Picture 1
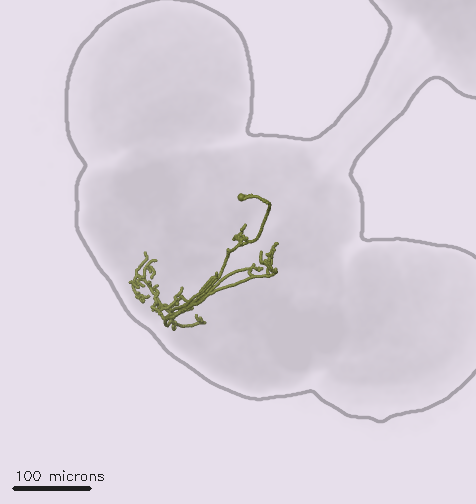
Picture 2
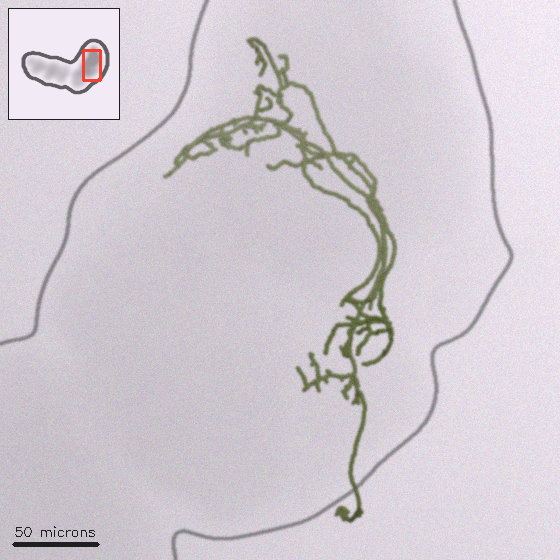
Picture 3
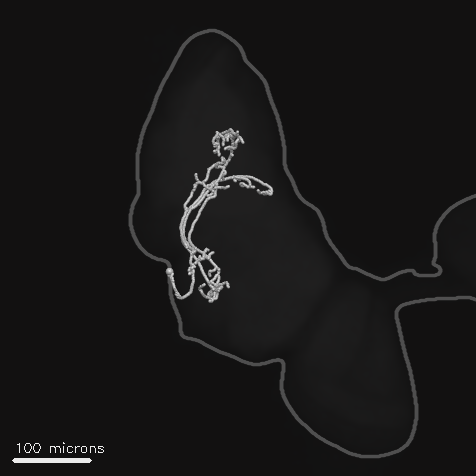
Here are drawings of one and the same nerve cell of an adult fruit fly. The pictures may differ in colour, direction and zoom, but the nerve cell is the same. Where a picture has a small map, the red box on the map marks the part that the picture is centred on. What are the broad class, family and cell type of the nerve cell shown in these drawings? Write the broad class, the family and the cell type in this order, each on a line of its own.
central-brain intrinsic neuron
hemilineage TRdm
SMP741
